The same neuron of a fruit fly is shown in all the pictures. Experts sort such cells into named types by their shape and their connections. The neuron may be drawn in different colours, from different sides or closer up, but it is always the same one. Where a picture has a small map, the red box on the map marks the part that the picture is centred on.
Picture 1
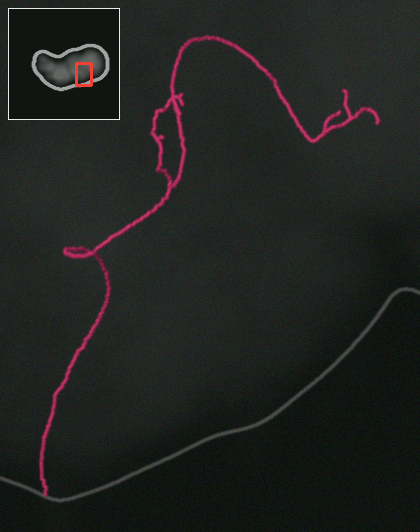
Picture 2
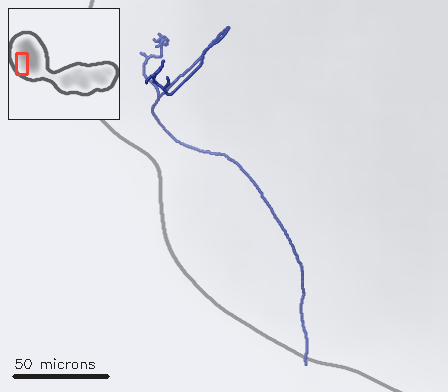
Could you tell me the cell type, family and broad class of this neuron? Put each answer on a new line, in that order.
ORN_VM7v
class olfactory
sensory neuron entering the brain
